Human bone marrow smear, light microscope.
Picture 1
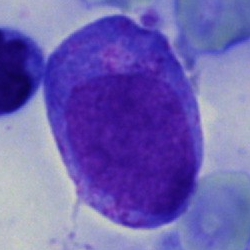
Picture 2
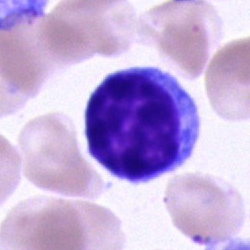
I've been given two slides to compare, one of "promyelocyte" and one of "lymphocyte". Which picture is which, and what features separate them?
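Of the two, the oval cell in picture 1 is a promyelocyte and the round cell in picture 2 is a lymphocyte. Outline first: the promyelocyte is oval with a smooth outline, and the lymphocyte is round. Chromatin next: it is finely stippled in the promyelocyte. In the lymphocyte it is dark purple and coarsely clumped, with paler patches between the clumps. Cytoplasm: the lymphocyte has only a scant rim of blue, widest on the right side, and no granules are visible in it.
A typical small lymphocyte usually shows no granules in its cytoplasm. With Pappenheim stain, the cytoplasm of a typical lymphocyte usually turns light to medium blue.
Surface: the lymphocyte's surface is smooth, without projections. Surroundings: a dark-staining round cell touches the left edge of the promyelocyte.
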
